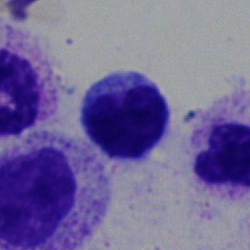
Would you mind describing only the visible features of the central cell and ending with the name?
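Looking at the outline, I see it is round and smooth. Almost the whole cell is nucleus; there is very little cytoplasm left over. At the top edge of the nucleus I can make out a shallow notch. The chromatin is dense and stains dark purple. So, a lymphocyte.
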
